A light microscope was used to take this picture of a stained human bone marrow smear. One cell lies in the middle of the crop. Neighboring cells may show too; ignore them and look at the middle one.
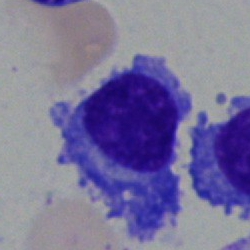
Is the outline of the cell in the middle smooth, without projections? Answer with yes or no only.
No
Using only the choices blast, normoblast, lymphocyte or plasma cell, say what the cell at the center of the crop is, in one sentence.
The cell marked by its central position in the crop is a plasma cell.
